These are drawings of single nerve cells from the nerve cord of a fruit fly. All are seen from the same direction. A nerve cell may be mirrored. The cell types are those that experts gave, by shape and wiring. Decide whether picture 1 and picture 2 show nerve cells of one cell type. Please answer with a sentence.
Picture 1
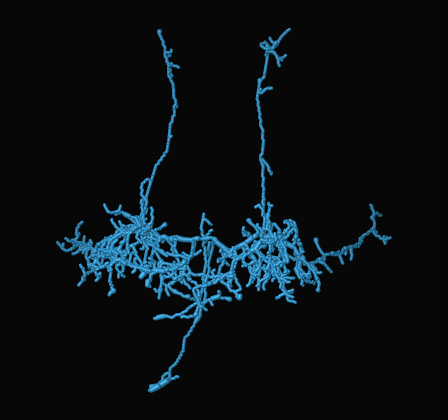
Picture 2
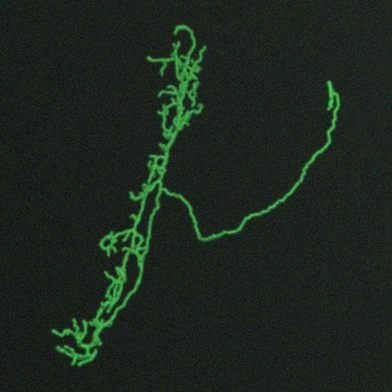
They are of the same cell type.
